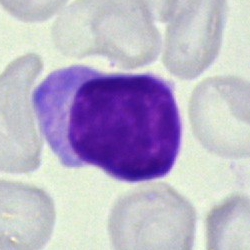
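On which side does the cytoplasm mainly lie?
The left, with the nucleus set toward the right.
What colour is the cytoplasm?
Pale bluish-lilac.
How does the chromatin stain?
Deep, dense purple throughout the nucleus.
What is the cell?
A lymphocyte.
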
